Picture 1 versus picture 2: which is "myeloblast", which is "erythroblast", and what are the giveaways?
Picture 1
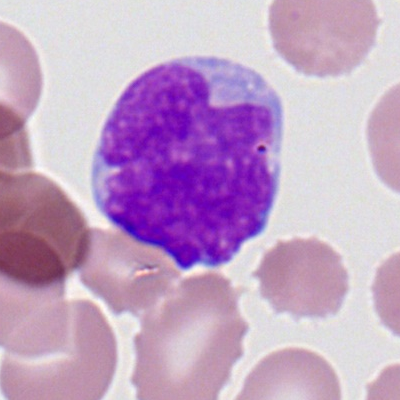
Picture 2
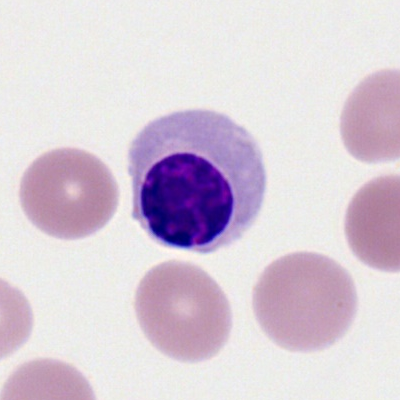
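Picture 2 contains the erythroblast, and picture 1 the myeloblast. The myeloblast has a smooth outline, round to slightly oval, without surface projections. Its nucleus carries a single notch on the upper right side, and a tiny dark dot lies over the right part of it. The cytoplasm forms only a scant pale blue rim around the nucleus.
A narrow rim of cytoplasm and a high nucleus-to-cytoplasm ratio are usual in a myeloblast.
Red cells touch the myeloblast's lower edge, whereas no other cell touches the erythroblast, though red cells lie close by. In the erythroblast, the chromatin is dark purple and coarsely clumped.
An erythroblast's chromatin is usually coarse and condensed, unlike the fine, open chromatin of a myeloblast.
No nucleoli are visible in the erythroblast's nucleus.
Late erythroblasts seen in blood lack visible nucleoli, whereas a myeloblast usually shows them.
The erythroblast's cytoplasm is pale lavender-blue rather than pale blue. Neither cell shows granules in its cytoplasm.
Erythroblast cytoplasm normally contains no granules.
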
